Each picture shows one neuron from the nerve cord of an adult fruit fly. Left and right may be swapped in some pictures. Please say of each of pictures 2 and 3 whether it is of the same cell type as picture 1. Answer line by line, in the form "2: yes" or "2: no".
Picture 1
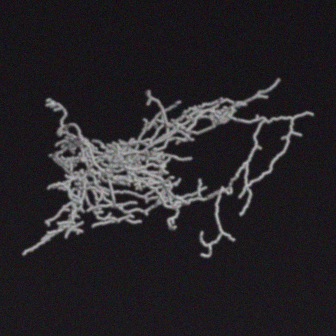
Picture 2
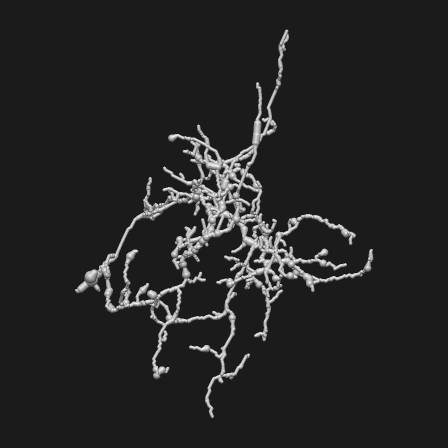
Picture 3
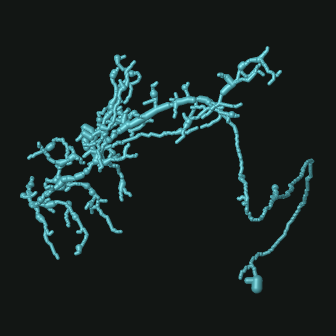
2: no
3: no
